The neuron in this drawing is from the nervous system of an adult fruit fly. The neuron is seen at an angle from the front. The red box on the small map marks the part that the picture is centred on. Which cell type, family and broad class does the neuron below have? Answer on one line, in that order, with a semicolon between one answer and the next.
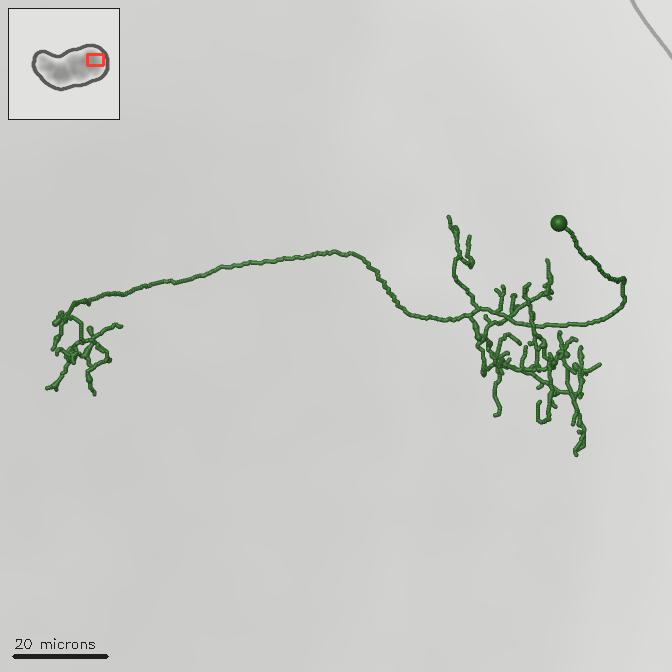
Tm36; Tm; optic-lobe intrinsic neuron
